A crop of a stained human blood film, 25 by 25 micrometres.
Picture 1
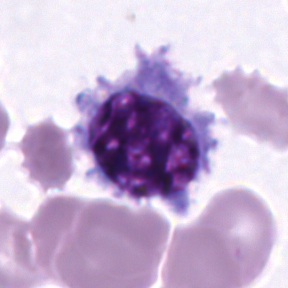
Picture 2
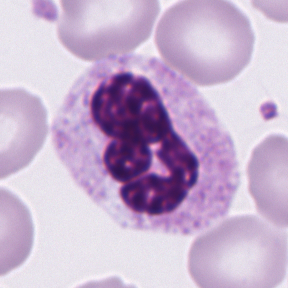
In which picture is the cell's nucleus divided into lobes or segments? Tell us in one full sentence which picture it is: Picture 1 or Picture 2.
Picture 2 contains the cell with a nucleus divided into lobes or segments.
